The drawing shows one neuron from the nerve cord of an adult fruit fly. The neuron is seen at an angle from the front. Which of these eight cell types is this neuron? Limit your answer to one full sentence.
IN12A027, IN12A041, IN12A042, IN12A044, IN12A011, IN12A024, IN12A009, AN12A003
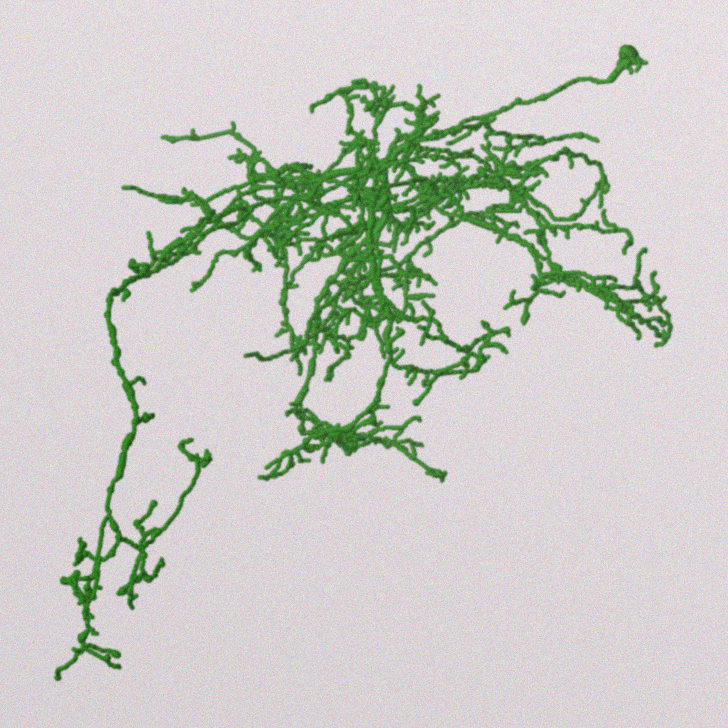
Under cell type classification, the neuron is IN12A009.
